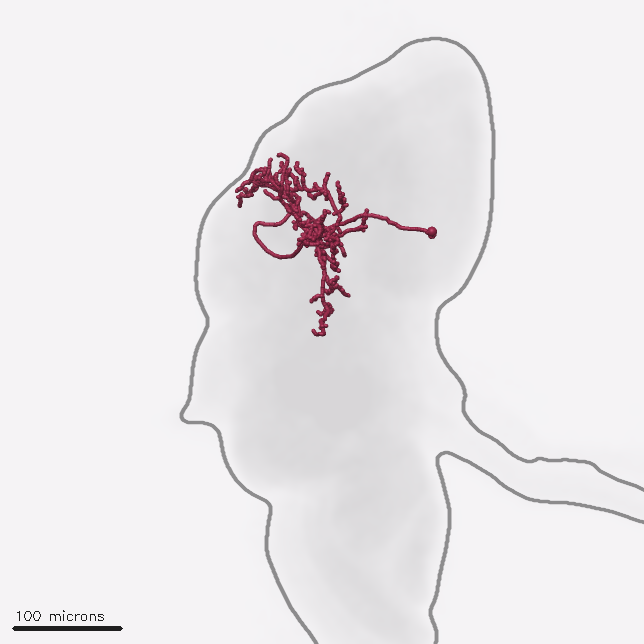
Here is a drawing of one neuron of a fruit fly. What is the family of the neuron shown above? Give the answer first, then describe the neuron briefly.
The family is hemilineage VLPl&p1_posterior. It is a central-brain intrinsic neuron. It lies in the brain. From left to right in the picture it spans about 190 microns.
